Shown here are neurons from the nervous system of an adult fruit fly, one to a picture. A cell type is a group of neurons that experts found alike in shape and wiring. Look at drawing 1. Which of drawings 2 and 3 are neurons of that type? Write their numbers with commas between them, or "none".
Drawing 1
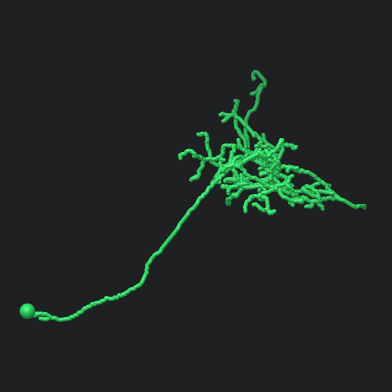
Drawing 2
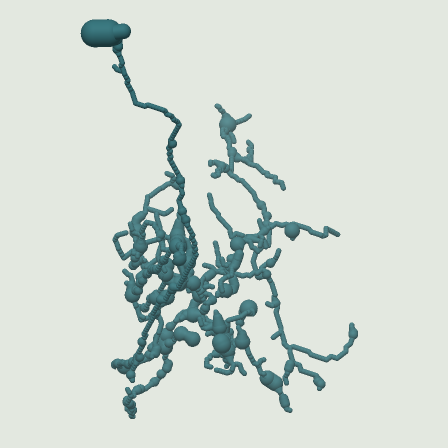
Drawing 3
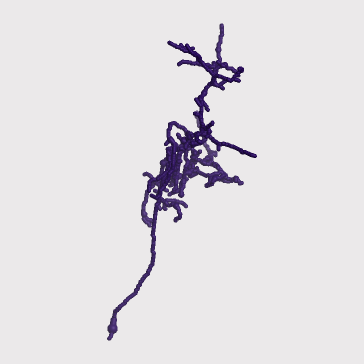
2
